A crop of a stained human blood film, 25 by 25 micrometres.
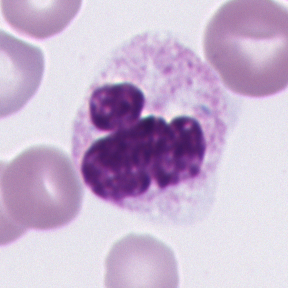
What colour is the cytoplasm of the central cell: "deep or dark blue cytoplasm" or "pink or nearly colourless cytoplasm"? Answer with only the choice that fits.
Pink or nearly colourless cytoplasm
